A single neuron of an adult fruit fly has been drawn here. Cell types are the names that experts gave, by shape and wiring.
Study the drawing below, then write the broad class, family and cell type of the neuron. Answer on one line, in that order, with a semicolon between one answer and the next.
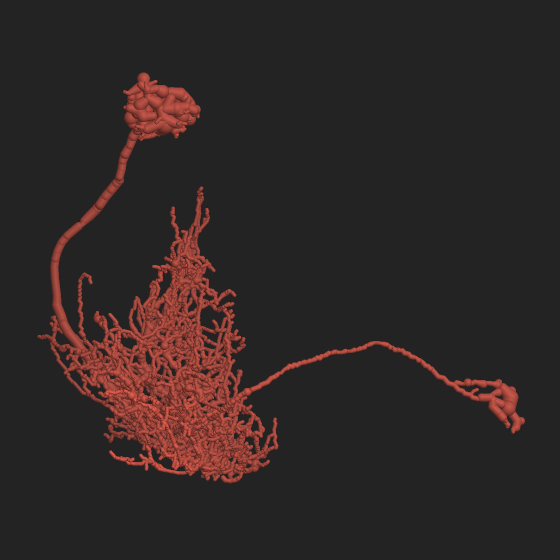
central-brain intrinsic neuron; hemilineage LALv1_dorsal; LNO2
